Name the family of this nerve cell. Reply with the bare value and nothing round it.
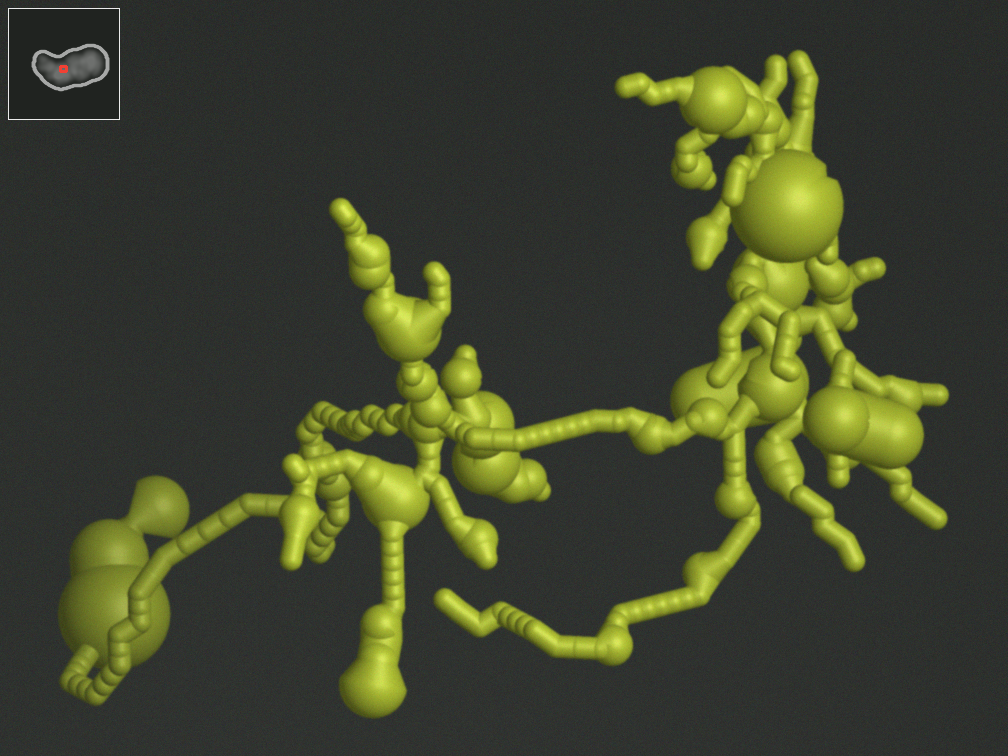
T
